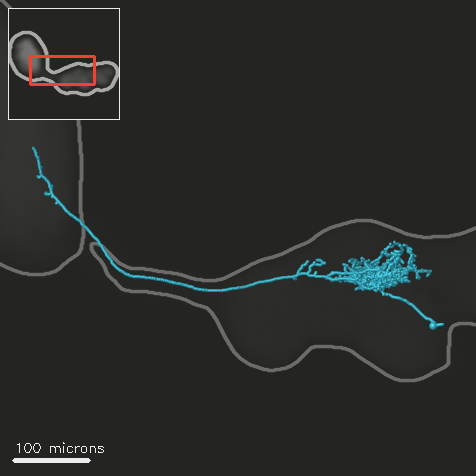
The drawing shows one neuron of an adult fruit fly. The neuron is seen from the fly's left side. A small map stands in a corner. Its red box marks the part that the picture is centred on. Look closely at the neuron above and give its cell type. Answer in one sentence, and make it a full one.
As a matter of cell type, the neuron is AN03B039.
